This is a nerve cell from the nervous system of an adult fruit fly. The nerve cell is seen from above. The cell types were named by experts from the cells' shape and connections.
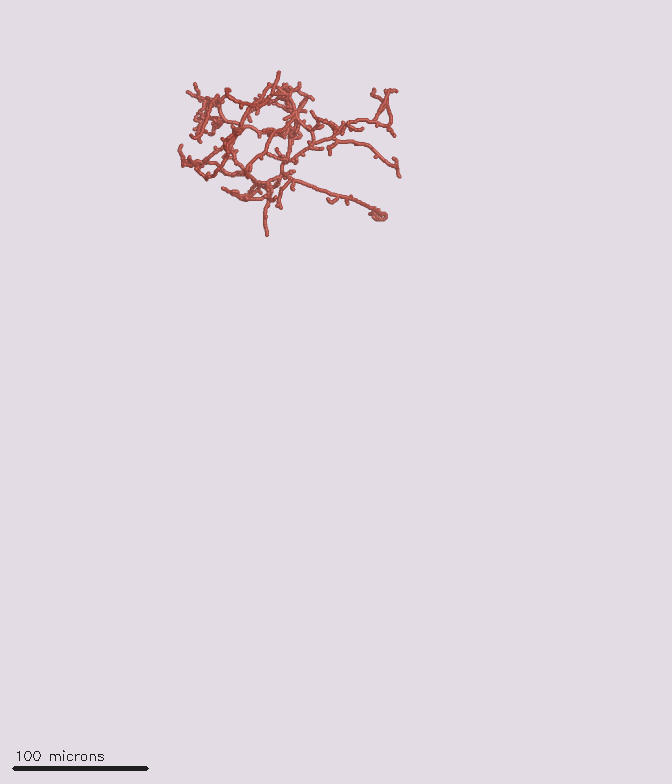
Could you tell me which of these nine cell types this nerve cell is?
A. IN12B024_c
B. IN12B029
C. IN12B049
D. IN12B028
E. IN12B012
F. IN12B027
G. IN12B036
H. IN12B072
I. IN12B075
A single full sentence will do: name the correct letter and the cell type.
Option D, which reads IN12B028, is the cell type of the nerve cell.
